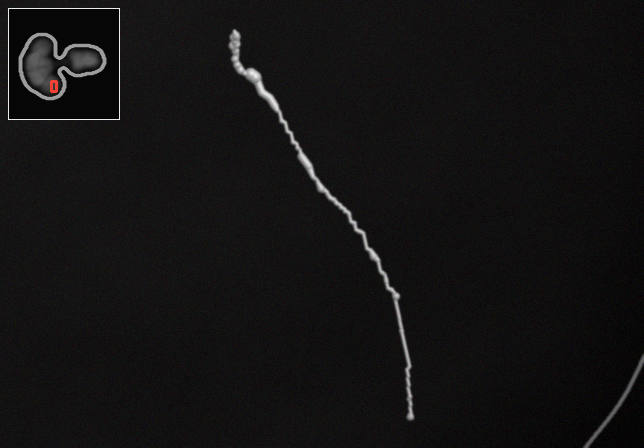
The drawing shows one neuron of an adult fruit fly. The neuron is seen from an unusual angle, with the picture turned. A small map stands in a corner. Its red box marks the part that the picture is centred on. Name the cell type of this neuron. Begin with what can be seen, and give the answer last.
There are a dozen or fewer branch ends. As drawn here it is taller than it is wide. This is a photoreceptor or other optic-lobe sensory neuron. Its cell type is R8p.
